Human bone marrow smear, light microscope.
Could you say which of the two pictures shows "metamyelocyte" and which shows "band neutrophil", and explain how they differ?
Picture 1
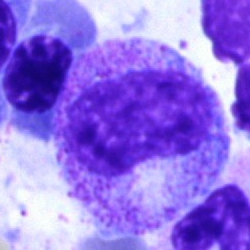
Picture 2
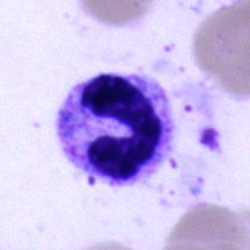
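Picture 1 shows the metamyelocyte; picture 2 shows the band neutrophil. In the band neutrophil, the nucleus is a thick curved band bent into a C shape that opens toward the left.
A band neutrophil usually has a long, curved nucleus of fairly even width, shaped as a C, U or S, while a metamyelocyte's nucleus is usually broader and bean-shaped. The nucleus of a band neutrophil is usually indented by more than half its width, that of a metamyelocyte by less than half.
The metamyelocyte has a roughly round outline and pale lilac-blue cytoplasm, with a pale area holding few granules just below the nuclear indentation. Its chromatin is patchy, with darker clumps lying among lighter areas. The chromatin of the band neutrophil is dense, dark purple and clumped, and no nucleoli are visible in its nucleus.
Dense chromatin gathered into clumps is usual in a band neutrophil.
A smaller, darkly stained nucleated cell lies just to the upper left of the metamyelocyte.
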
